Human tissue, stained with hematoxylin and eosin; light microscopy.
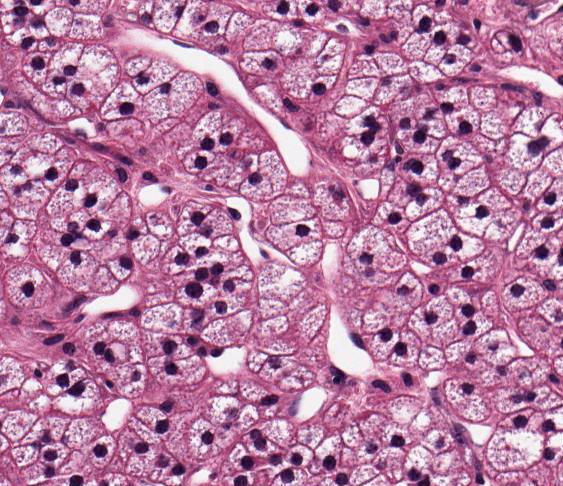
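Adrenal gland, haematoxylin and eosin. Throughout the field, large polygonal cells are packed in short cords and nests, separated by thin septa. Their abundant pale cytoplasm is finely vacuolated, which, as I see it, gives a foamy, spongy look. Each cell has a small, round, darkly staining nucleus sitting roughly in the centre. Borders are sharp, with pink lines clearly outlining every cell.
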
